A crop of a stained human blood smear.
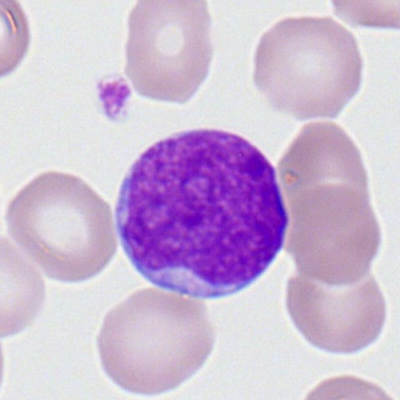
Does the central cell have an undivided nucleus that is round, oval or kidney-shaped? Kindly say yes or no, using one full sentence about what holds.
Yes, the nucleus is neither lobed nor folded but one compact round, oval or kidney-shaped mass.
